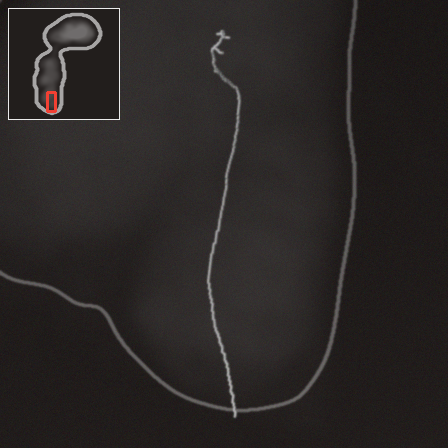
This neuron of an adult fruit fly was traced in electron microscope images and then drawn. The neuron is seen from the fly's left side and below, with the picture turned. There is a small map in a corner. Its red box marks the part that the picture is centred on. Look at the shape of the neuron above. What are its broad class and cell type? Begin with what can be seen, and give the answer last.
The drawing shows no cell body. There are a dozen or fewer branch ends. This is a sensory neuron entering the nerve cord. The cell type is SNxx06.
